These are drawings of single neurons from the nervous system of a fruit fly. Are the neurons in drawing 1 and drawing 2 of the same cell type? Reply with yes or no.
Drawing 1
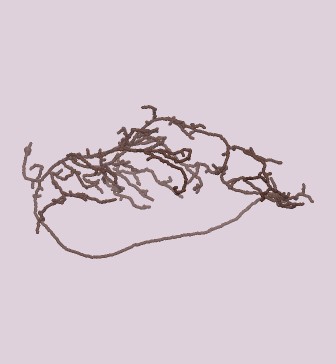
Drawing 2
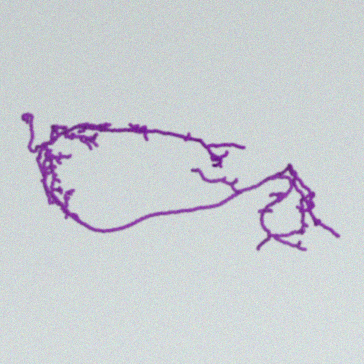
no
